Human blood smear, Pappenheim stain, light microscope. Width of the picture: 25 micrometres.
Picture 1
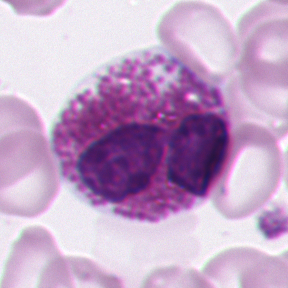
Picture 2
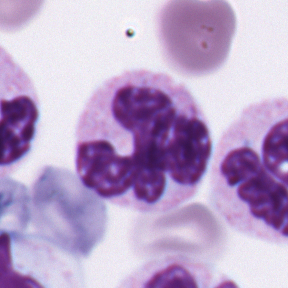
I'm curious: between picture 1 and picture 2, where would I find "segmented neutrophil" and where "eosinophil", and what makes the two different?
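The eosinophil is in picture 1, and the segmented neutrophil is in picture 2. The clearest difference lies in the granules: picture 1's cytoplasm is packed with coarse, round, reddish-pink granules, whereas the pale pink cytoplasm in picture 2 holds fine pinkish ones.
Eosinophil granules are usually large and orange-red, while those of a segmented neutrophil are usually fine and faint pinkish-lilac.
In picture 1 the nucleus has two lobes, lying side by side across the lower half of the cell.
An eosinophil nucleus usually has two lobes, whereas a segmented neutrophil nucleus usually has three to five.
In picture 2, the cell outline is round and smooth, and the chromatin is dark purple and coarsely clumped.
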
